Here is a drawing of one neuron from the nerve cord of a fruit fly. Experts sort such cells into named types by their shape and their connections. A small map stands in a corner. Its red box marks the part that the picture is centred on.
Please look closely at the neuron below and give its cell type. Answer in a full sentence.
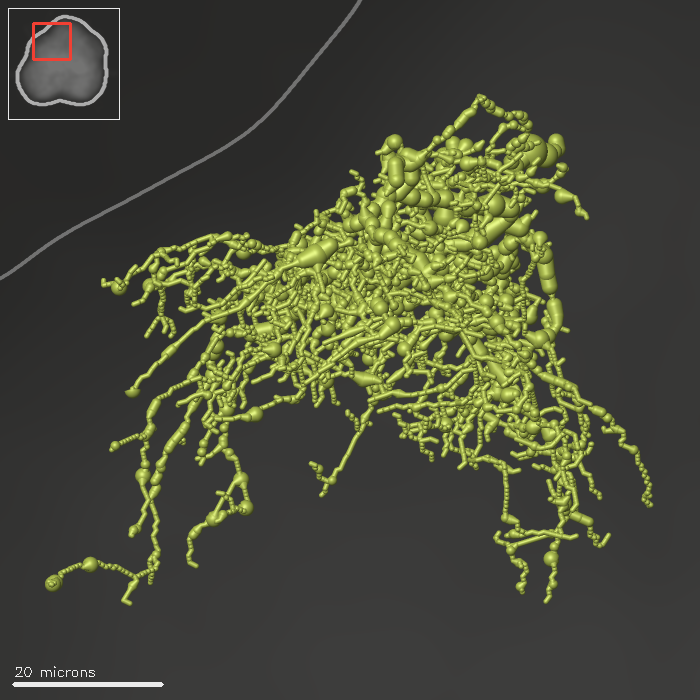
The cell type is IN19A026.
